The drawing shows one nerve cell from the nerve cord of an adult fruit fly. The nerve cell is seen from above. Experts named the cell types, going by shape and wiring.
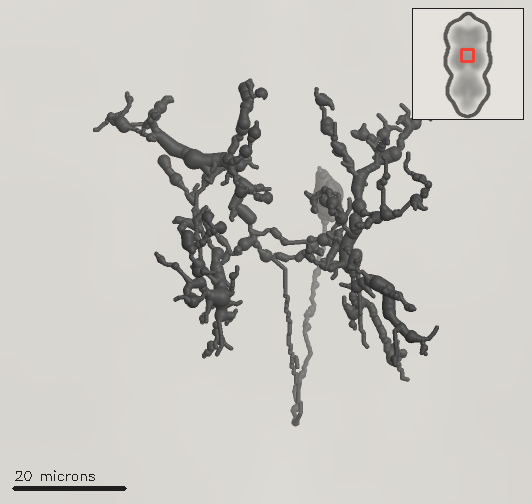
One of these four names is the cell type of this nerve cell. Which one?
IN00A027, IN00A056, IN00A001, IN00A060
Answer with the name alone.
IN00A060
